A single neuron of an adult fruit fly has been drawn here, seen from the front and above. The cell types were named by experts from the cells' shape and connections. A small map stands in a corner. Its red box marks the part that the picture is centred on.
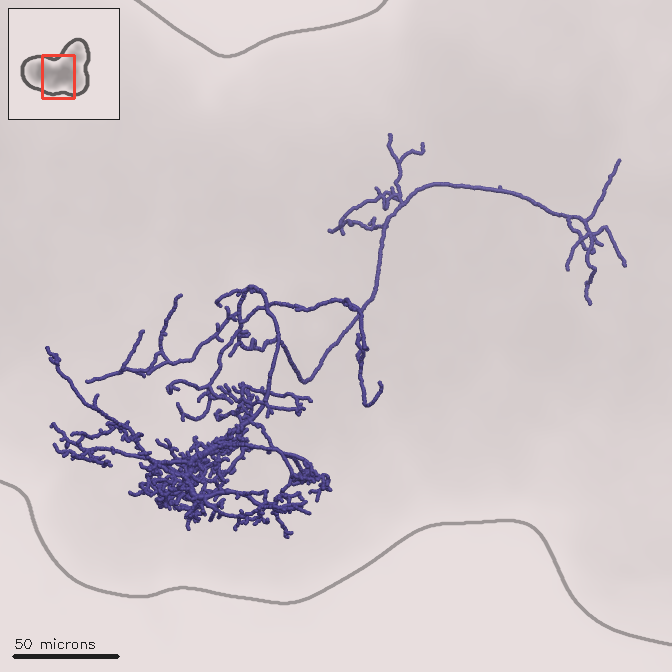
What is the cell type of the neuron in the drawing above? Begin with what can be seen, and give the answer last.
From left to right in the picture it spans about 300 microns. As drawn here it is wider than it is tall. It is a descending neuron. Its cell type is DNg81.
